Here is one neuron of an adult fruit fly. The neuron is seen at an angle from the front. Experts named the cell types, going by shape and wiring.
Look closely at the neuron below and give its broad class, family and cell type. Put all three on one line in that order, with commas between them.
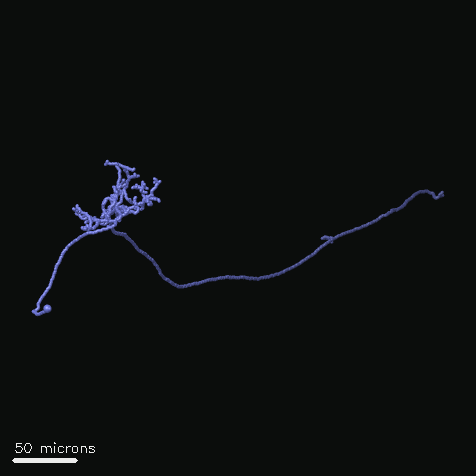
descending neuron, hemilineage MX3, DNg08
